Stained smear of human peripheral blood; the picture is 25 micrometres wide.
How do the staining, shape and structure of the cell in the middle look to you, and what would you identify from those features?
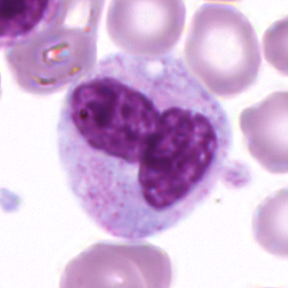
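Start with the nucleus: it is folded into two broad lobes joined in the middle, lying along a line from upper left to lower right. Around it the cytoplasm is abundant and pale grey-blue, with fine pink-purple granules scattered throughout. This cell is a band neutrophil.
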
